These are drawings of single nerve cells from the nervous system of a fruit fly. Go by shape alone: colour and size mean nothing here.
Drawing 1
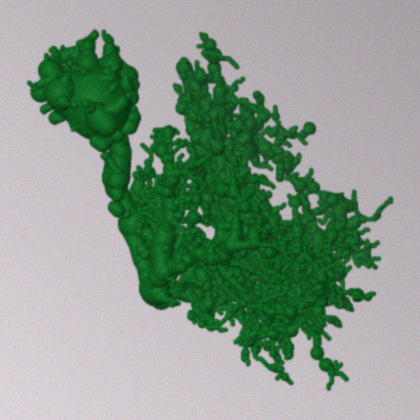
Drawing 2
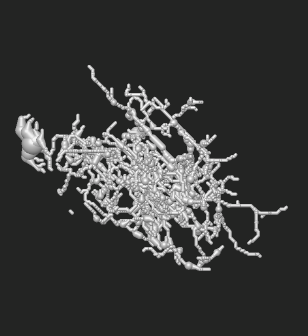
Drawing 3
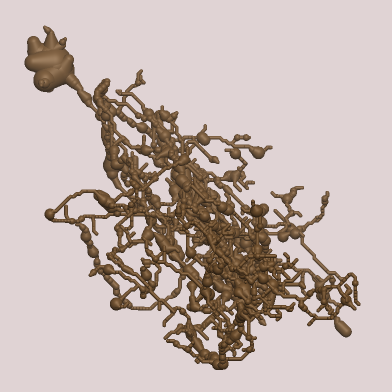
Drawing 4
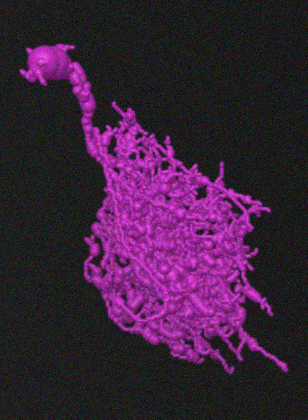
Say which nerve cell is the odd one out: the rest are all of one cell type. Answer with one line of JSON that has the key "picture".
{"picture": 1}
